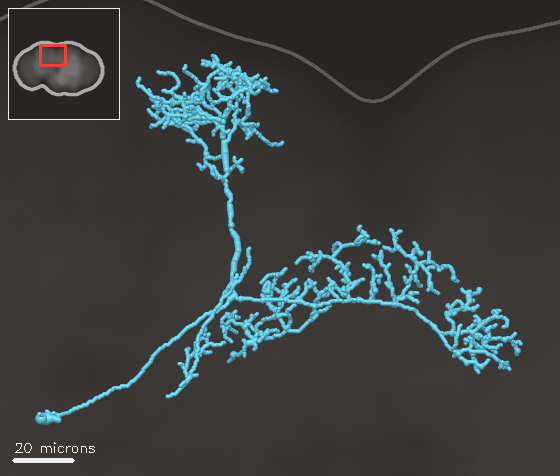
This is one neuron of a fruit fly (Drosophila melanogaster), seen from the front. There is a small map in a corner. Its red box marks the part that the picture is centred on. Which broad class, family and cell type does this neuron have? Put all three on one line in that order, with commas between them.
central-brain intrinsic neuron, hemilineage AOTUv4_ventral, FB6U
